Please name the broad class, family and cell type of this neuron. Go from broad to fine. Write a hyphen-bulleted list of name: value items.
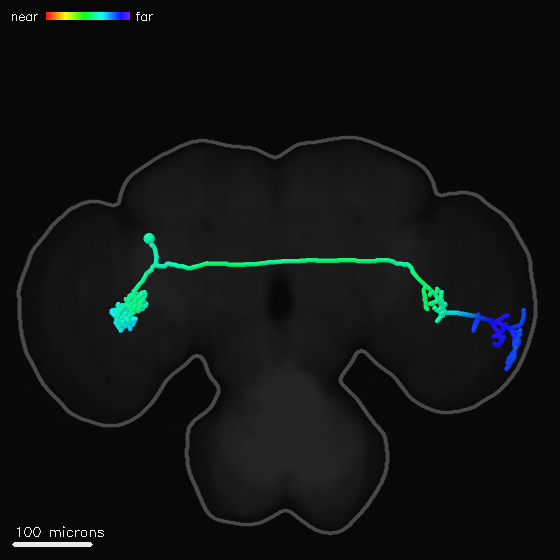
- broad class: optic-lobe intrinsic neuron
- family: hemilineage VPNp1_lateral
- cell type: LC14b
